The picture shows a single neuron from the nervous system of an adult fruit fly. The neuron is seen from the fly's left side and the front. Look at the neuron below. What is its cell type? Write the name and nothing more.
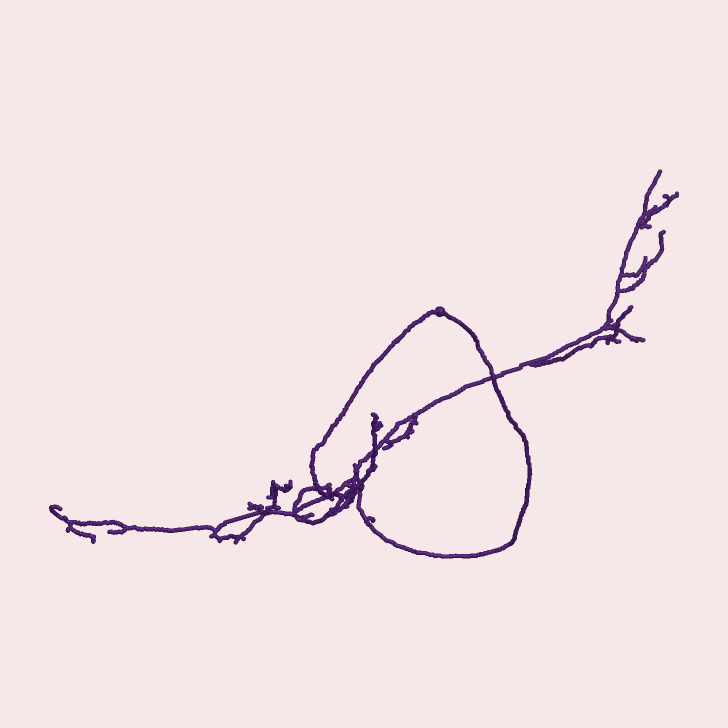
SNxx25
